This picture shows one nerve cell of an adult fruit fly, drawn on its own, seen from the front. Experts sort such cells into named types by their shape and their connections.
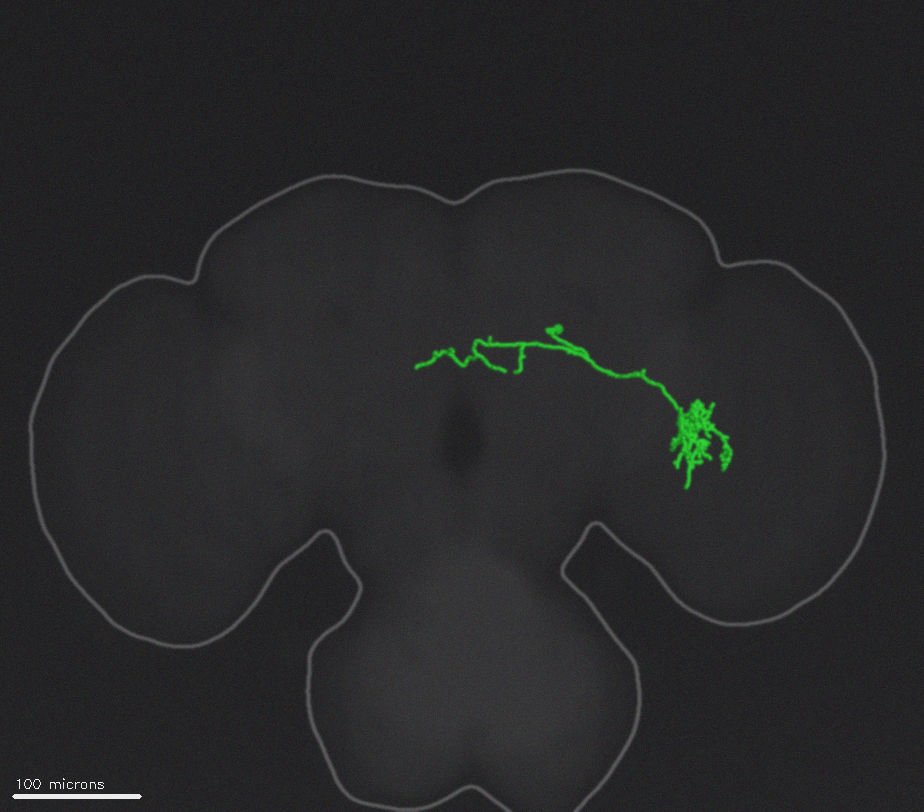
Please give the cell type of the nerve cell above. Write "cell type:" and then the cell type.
cell type: LoVP25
